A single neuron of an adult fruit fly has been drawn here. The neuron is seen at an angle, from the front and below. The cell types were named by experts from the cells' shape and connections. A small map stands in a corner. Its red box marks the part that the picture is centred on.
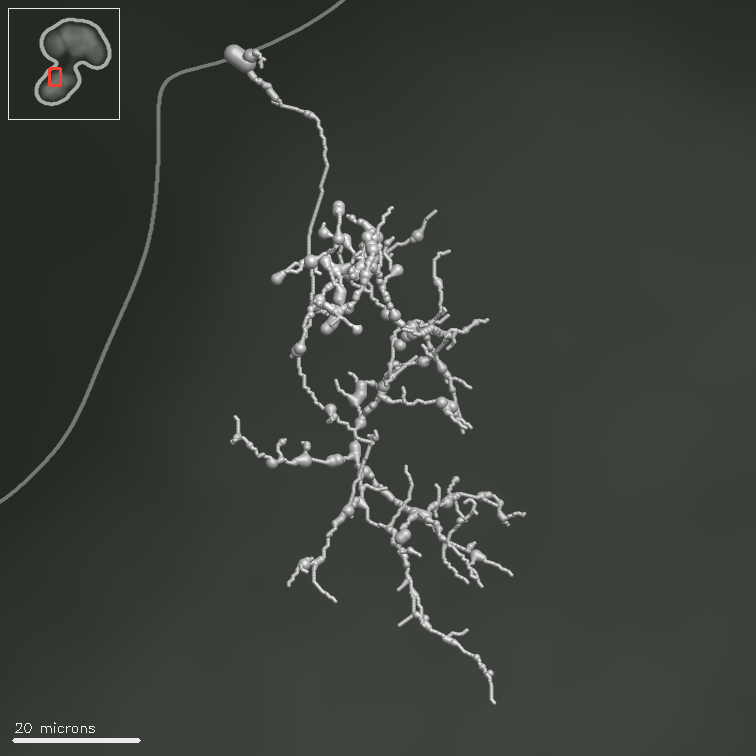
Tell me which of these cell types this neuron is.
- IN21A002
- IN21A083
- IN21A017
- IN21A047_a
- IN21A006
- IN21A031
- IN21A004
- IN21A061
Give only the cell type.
IN21A083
